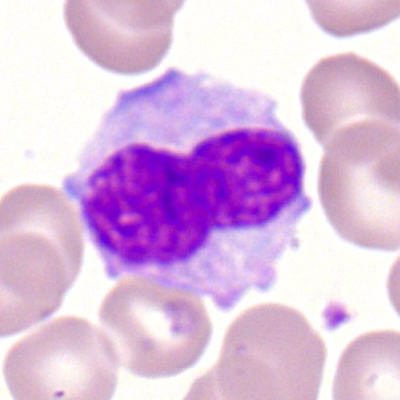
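Monocyte, the central cell. Its outline is irregular, with angular, slightly scalloped edges. Two nuclear lobes lie side by side, left to right. Dark purple chromatin clumps are separated by paler areas. The cytoplasmic rim is wider above the nucleus than below.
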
